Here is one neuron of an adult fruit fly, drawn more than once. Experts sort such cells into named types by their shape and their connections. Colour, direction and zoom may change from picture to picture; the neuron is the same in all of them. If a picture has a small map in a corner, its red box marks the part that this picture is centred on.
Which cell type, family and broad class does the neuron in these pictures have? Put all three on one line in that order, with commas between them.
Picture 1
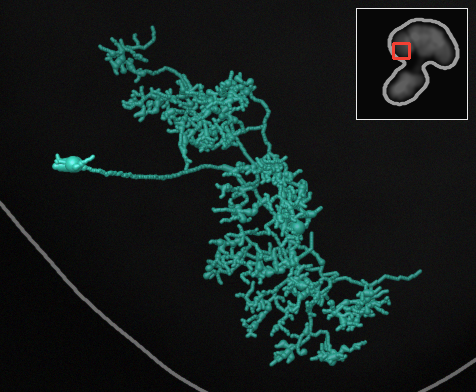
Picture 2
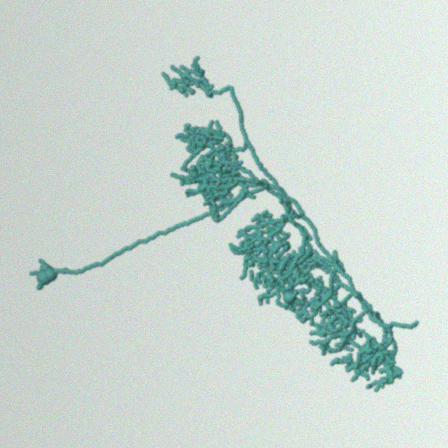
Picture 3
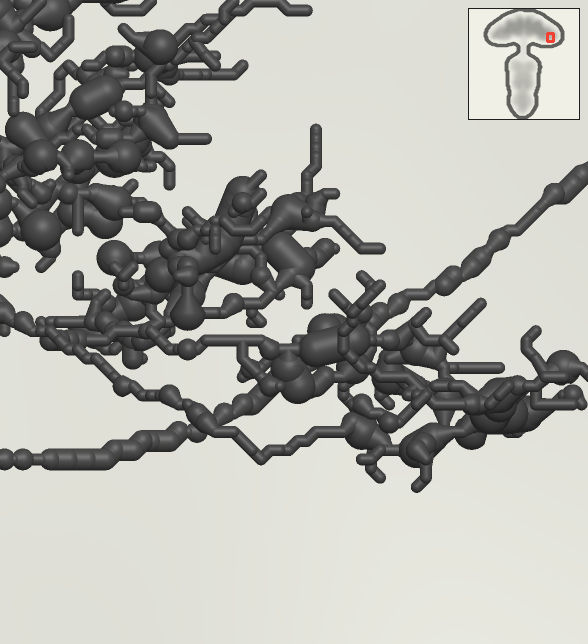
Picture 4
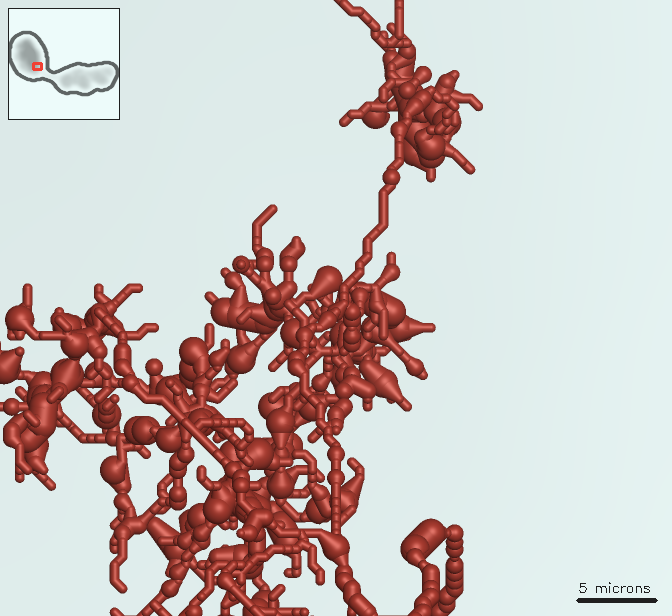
Pm3, Pm, optic-lobe intrinsic neuron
